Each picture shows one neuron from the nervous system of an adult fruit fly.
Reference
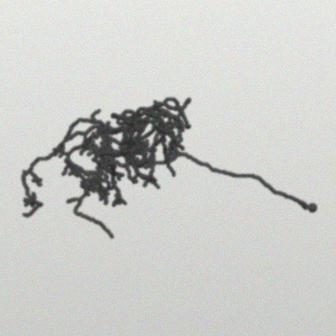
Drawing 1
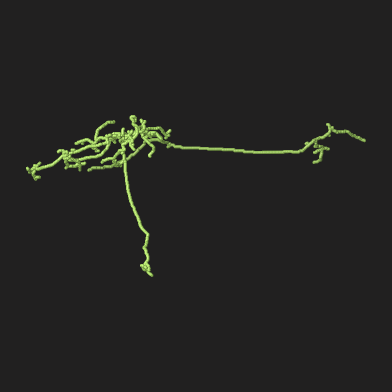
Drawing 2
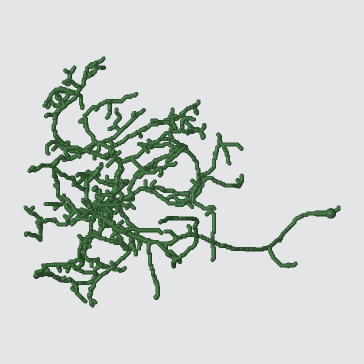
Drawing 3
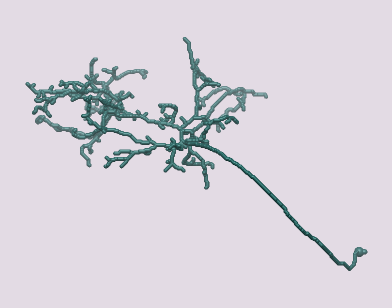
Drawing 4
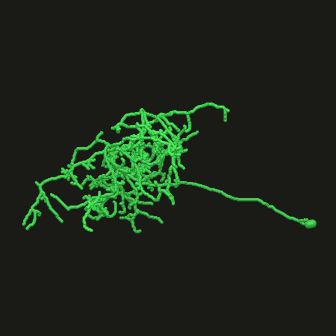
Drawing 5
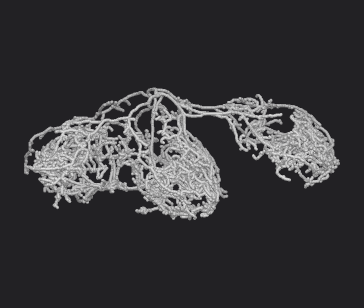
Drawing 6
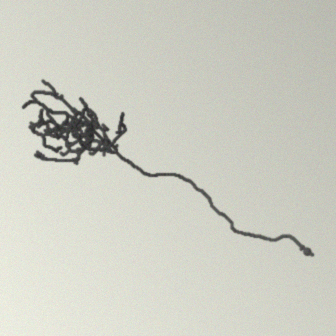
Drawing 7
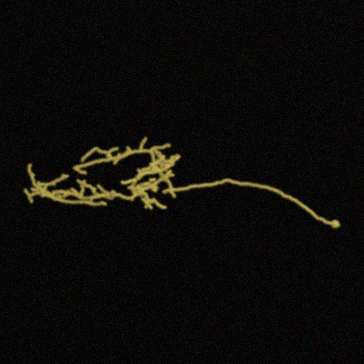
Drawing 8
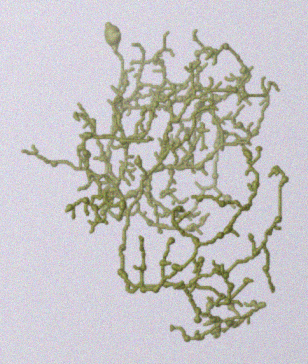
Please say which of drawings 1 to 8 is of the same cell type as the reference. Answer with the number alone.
4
